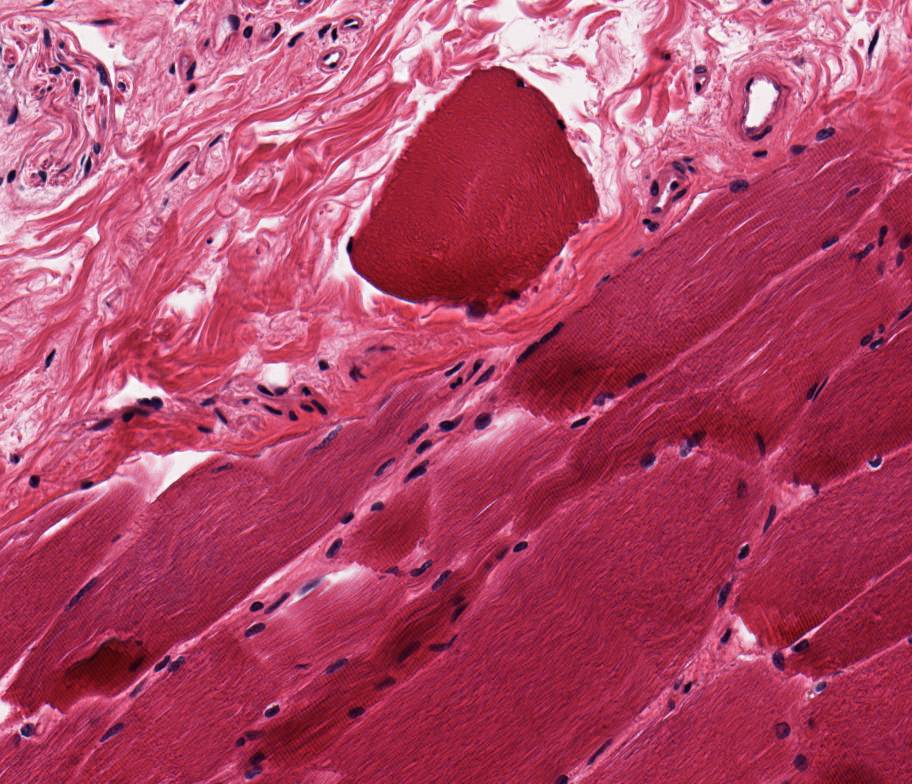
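Skeletal muscle, a single deep red fibre cut across, sitting isolated in connective tissue near the top centre. Its nuclei are flattened and dark, at the edges rather than the centre. Pink, wavy collagenous bundles with scattered small nuclei take up the upper left, and a small vessel with an open round lumen lies at upper right.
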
